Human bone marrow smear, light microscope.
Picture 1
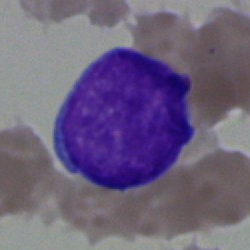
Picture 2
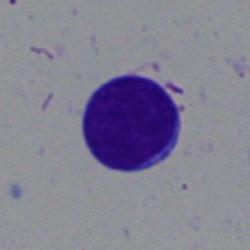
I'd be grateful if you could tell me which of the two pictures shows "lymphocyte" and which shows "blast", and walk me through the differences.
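Blast in picture 1; lymphocyte in picture 2. Chromatin: deep purple in both; blast finely stippled, without coarse dark clumps; lymphocyte dense throughout.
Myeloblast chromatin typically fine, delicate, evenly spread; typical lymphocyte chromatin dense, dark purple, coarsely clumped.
Outline: blast roughly round, upper right edge flattened and slightly angular; lymphocyte round, smooth. Cytoplasm: blast, very little, nucleus filling almost the whole cell; lymphocyte, only a thin blue crescent at the lower right edge. Granules: none visible in either.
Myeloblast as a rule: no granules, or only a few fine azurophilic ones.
Vacuoles: none in the lymphocyte. Surroundings: pale red cells against the blast's right and lower sides.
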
